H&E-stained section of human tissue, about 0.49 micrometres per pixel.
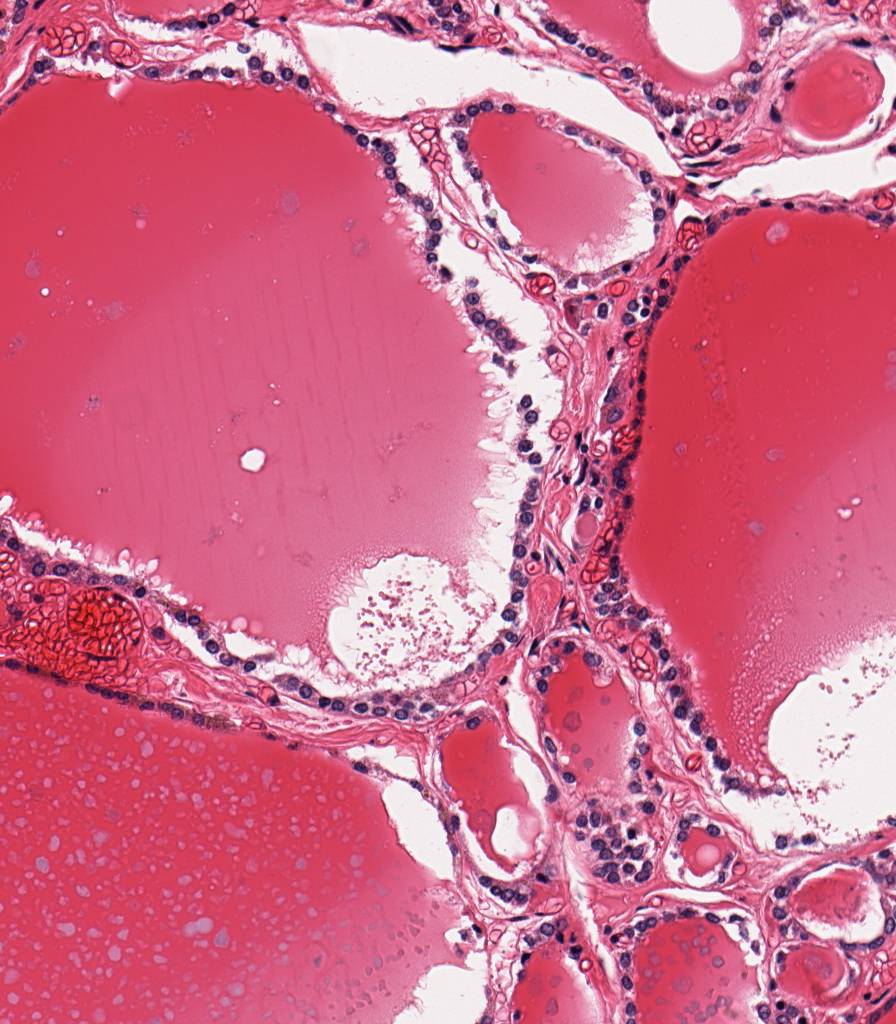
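Thyroid: follicles lined by one layer of flattened to low cuboidal cells, with small dark round nuclei in scant cytoplasm. In the big upper-left follicle, small clear vacuoles edge the colloid by the lining on its right and lower sides. Thin pink fibrous septa carry capillaries full of red cells, the largest cluster at the left edge below it.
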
